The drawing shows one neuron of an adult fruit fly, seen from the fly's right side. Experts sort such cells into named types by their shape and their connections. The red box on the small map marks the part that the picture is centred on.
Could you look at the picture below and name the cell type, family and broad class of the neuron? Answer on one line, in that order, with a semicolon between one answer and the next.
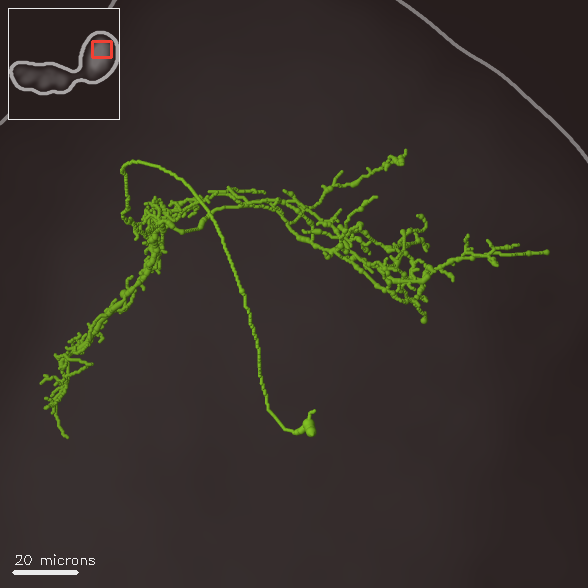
ATL003; hemilineage SIPa1_dorsal; central-brain intrinsic neuron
